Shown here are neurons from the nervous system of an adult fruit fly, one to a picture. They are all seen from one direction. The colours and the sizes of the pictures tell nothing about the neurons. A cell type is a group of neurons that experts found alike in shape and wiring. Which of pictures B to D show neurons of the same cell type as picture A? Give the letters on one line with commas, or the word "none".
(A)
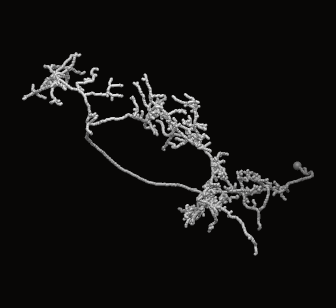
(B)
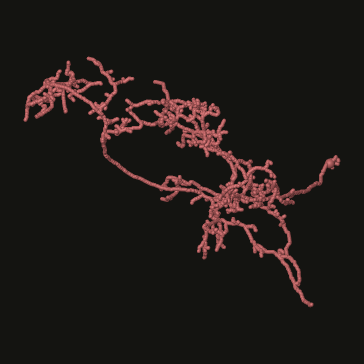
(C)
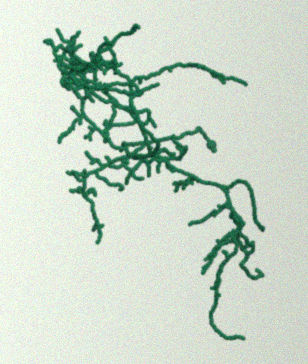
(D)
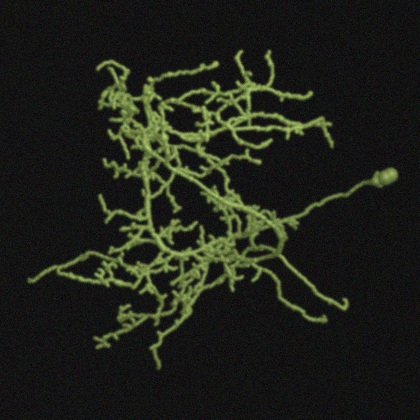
B, D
